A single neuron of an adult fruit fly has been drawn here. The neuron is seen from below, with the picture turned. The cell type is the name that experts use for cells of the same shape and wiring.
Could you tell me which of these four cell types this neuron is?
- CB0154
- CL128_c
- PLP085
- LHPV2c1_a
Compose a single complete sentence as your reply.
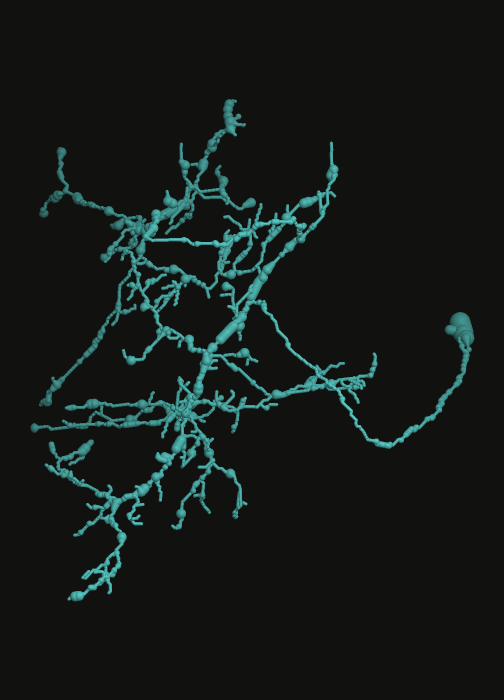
The cell type this neuron represents is PLP085.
